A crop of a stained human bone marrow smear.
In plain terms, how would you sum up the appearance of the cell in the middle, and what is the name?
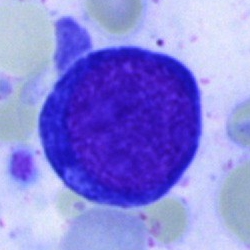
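The cytoplasm forms only a thin rim, widest on the left side. In colour, that rim is deep blue. No granules are visible in it, and no vacuoles are seen either. The cell is a proerythroblast.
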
